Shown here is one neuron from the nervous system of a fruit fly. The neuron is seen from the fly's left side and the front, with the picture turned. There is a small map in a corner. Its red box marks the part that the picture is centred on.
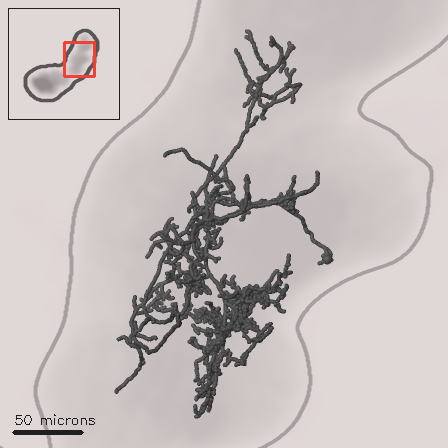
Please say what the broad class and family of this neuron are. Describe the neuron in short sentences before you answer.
The cell body can be seen on the right of the picture. By the scale bar it is about 300 microns tall in this view. The picture shows dozens of branch ends. Its broad class is nerve-cord intrinsic neuron. Its family is hemilineage 06B.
